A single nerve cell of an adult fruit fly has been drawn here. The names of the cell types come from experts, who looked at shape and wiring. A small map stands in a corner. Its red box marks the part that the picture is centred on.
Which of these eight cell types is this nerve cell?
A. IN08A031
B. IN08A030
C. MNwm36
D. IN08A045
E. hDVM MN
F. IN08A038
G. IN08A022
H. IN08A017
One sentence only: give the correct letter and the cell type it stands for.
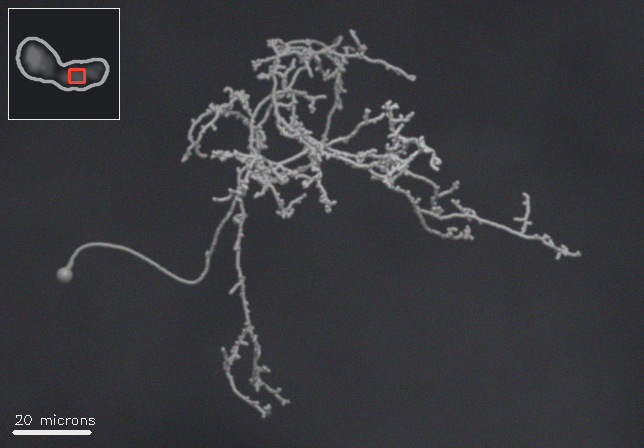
Cell type IN08A038 is what the nerve cell is, as option F states.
